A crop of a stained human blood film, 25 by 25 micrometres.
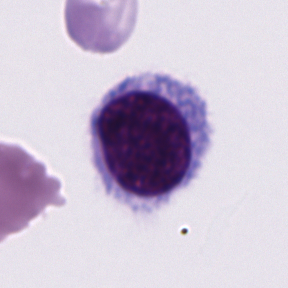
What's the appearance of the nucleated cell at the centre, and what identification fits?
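Along its outer edge the cell is frayed and fuzzy, not smooth. The nucleus is round to oval, with no lobes or deep indentation, and no nucleoli can be seen in it. Cytoplasm forms a rim that is thinnest on the left side of the nucleus and wider toward the upper right. This is a hairy cell.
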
